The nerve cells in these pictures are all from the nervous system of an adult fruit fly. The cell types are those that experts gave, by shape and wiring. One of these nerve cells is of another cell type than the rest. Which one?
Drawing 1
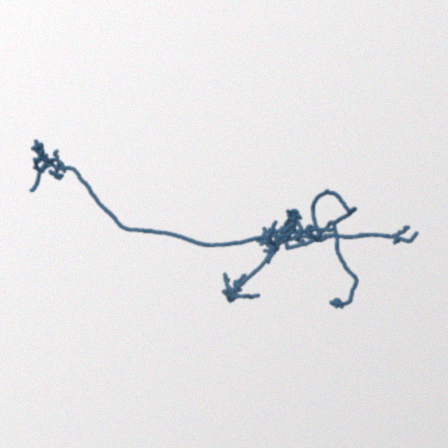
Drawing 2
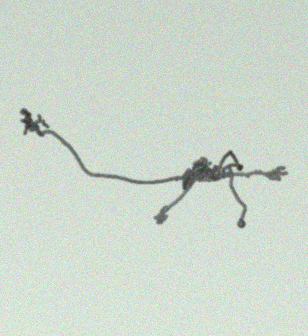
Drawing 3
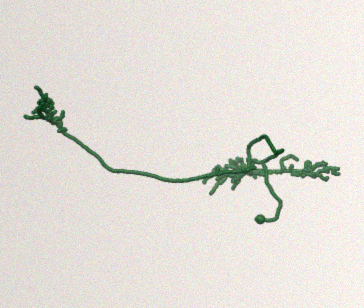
Drawing 3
